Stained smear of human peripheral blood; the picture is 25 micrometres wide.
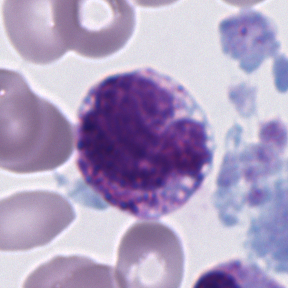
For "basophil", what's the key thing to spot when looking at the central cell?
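The central cell is a basophil. Its outline is round and smooth, and dark purple granules are scattered through its pale pinkish-lilac cytoplasm. The nucleus has an indentation on its upper right side.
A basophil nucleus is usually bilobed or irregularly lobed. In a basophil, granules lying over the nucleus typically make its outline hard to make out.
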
